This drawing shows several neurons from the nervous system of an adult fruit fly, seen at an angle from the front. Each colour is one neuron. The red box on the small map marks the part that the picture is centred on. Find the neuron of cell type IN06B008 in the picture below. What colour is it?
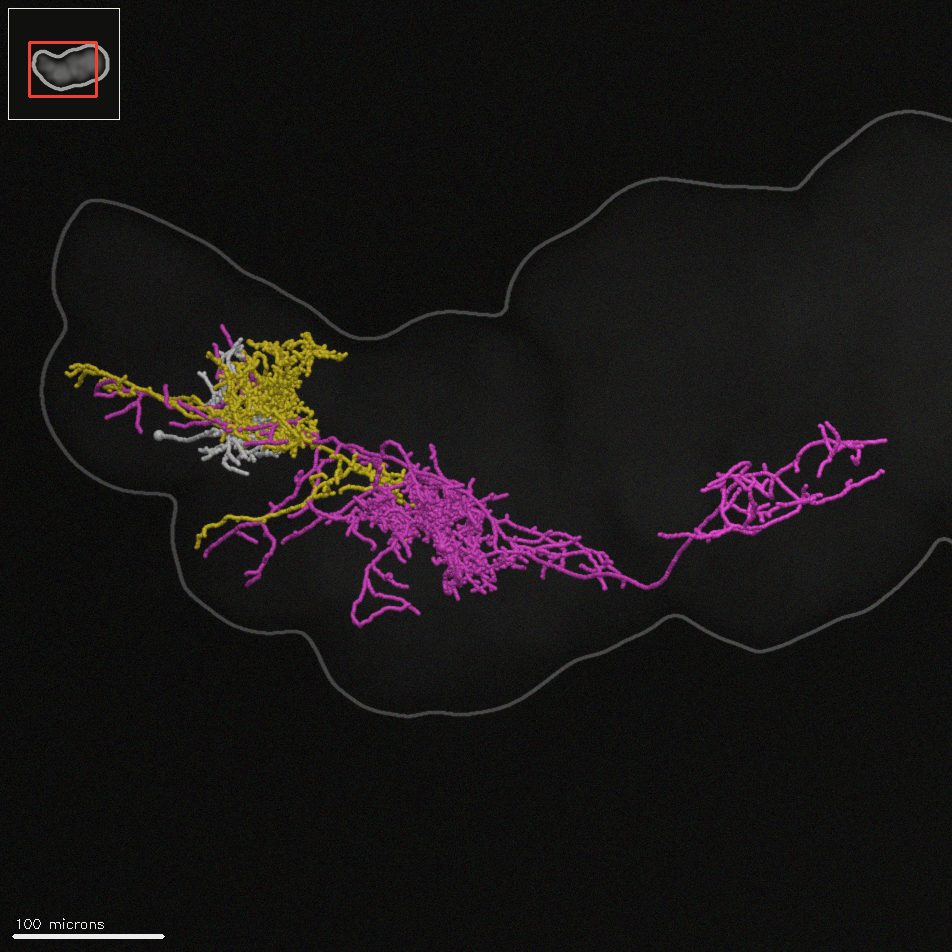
yellow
